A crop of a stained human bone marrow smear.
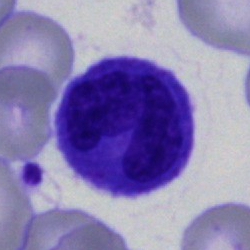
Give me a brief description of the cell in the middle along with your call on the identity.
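The outline strikes me as round. The nucleus bends into a horseshoe, its opening facing downward, and I can see no nucleoli in it. Within that bend sits a paler area of cytoplasm. So this is a monocyte.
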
